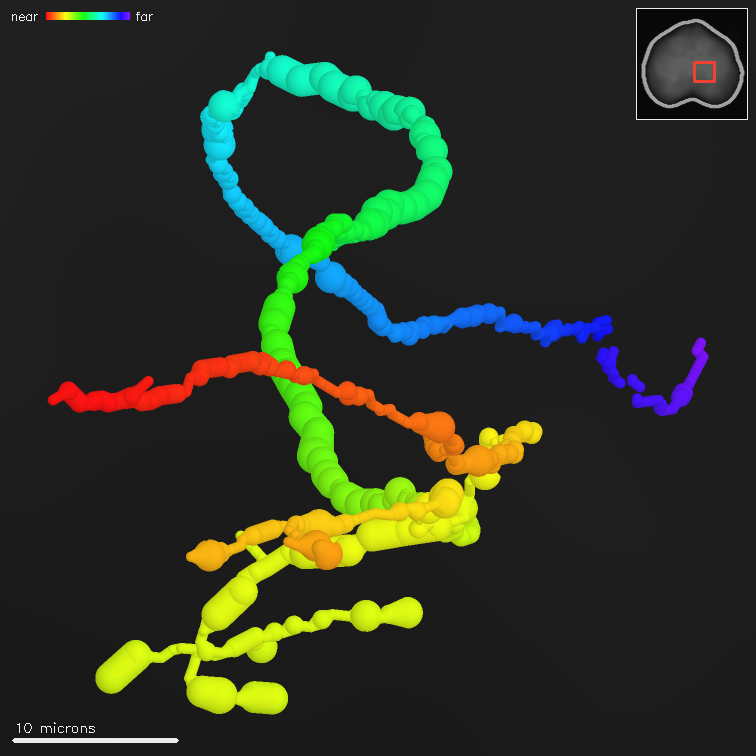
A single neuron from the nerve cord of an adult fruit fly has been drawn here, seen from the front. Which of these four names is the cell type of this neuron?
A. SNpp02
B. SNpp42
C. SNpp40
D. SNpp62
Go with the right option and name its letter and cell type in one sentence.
The type of cell that the neuron represents is SNpp42, option B.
